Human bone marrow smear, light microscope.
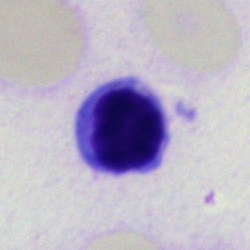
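A lymphocyte, the central cell in a stained bone marrow smear. Its cytoplasm is a thin blue rim, and, following it around the edge, that rim is widest on the left side. I see no nucleoli in the nucleus, and no granules in the cytoplasm either.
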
